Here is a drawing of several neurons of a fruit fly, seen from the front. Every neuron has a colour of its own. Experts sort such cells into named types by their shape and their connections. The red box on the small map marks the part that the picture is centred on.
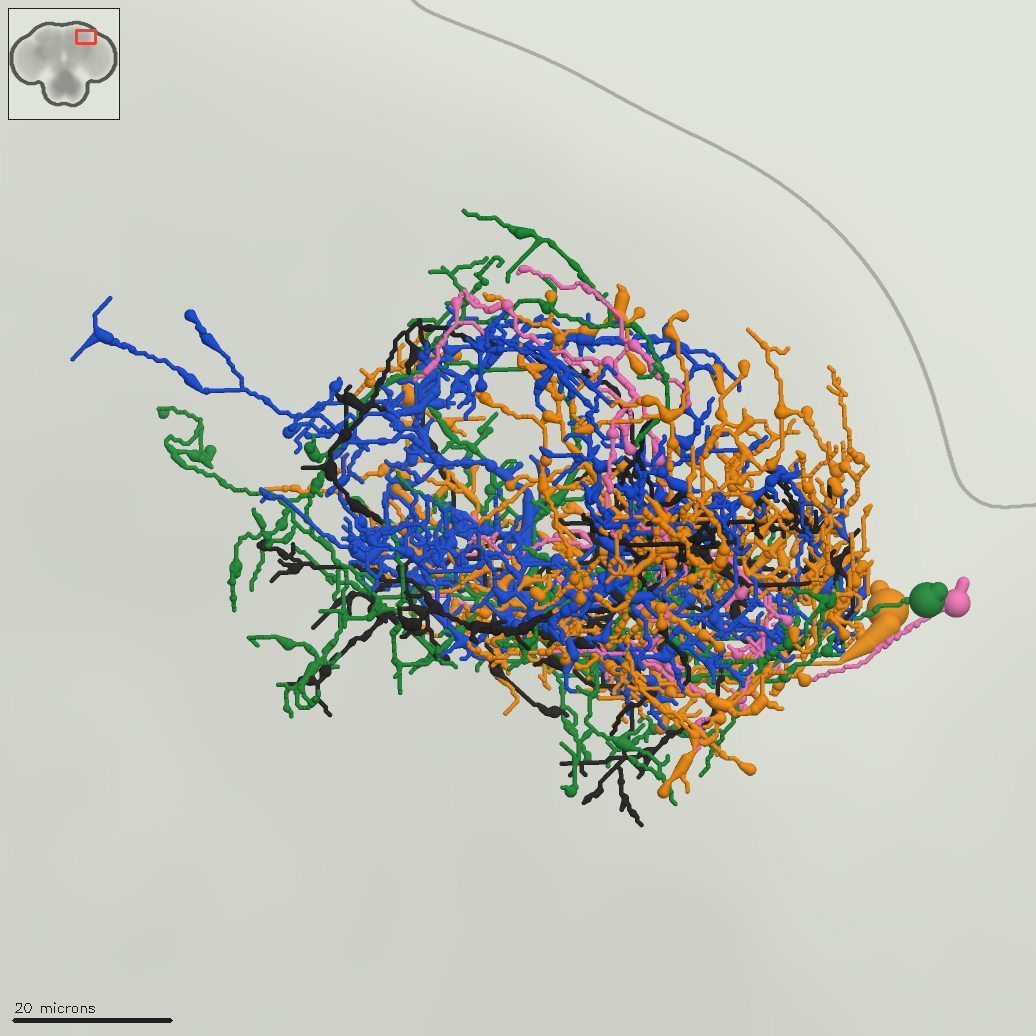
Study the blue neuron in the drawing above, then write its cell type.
CB1405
